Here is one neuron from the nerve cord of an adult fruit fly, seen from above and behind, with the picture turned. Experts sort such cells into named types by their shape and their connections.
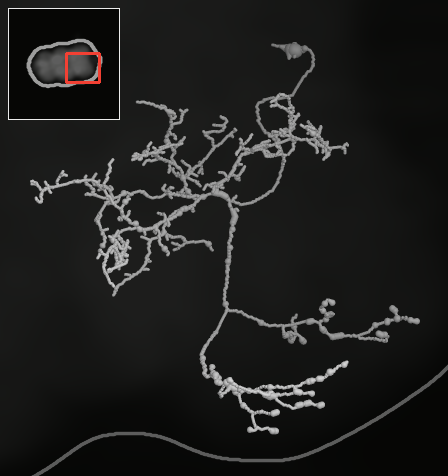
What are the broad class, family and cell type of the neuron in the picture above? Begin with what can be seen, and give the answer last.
The picture shows dozens of branch ends. As drawn here it is about as wide as it is tall. It is a nerve-cord intrinsic neuron. Its family is hemilineage 14A. It is of cell type IN14A030.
